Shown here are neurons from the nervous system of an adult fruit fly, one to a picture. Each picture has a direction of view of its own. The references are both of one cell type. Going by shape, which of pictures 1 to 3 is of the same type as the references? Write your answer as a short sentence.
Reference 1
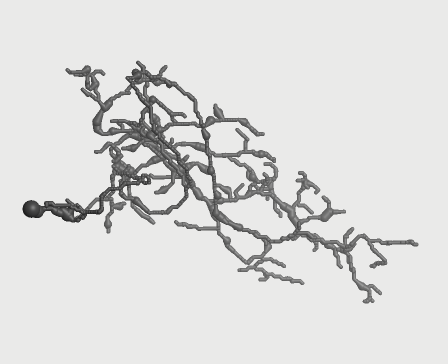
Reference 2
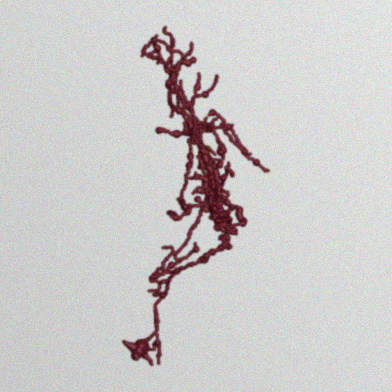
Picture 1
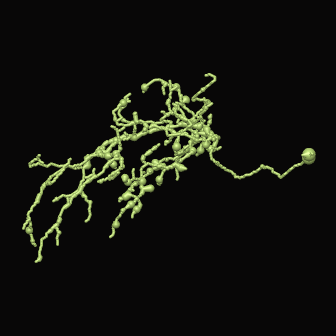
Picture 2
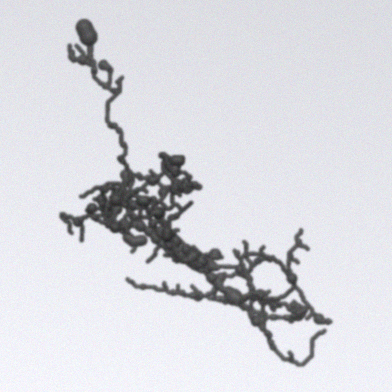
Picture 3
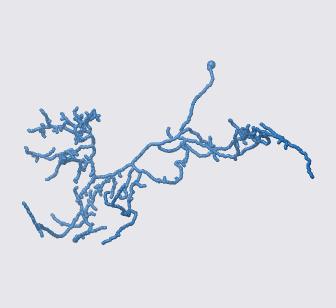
Picture 2 shows a neuron of the same cell type.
